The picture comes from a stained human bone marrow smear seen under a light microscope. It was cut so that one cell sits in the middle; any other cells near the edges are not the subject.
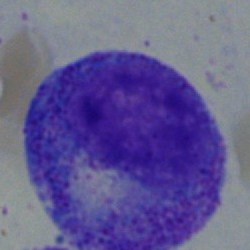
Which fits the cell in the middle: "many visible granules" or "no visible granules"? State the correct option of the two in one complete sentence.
Visible granules are present in great number in its cytoplasm.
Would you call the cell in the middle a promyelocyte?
yes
